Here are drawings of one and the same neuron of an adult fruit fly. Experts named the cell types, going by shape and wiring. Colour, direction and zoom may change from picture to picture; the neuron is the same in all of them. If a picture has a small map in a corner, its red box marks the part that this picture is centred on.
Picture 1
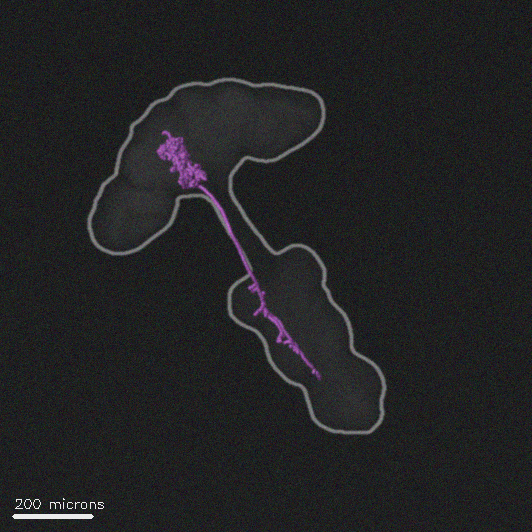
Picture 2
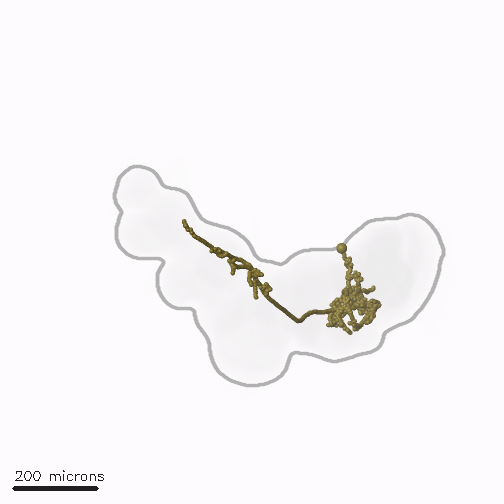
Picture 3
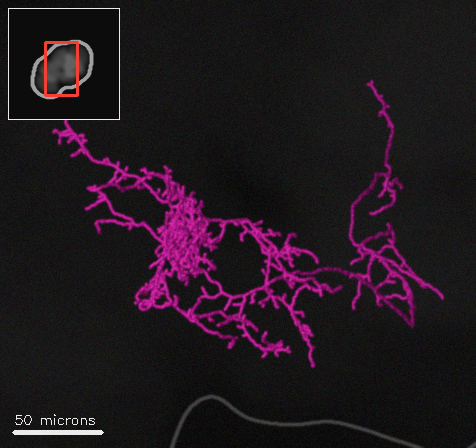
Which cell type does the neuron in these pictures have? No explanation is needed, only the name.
DNpe003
